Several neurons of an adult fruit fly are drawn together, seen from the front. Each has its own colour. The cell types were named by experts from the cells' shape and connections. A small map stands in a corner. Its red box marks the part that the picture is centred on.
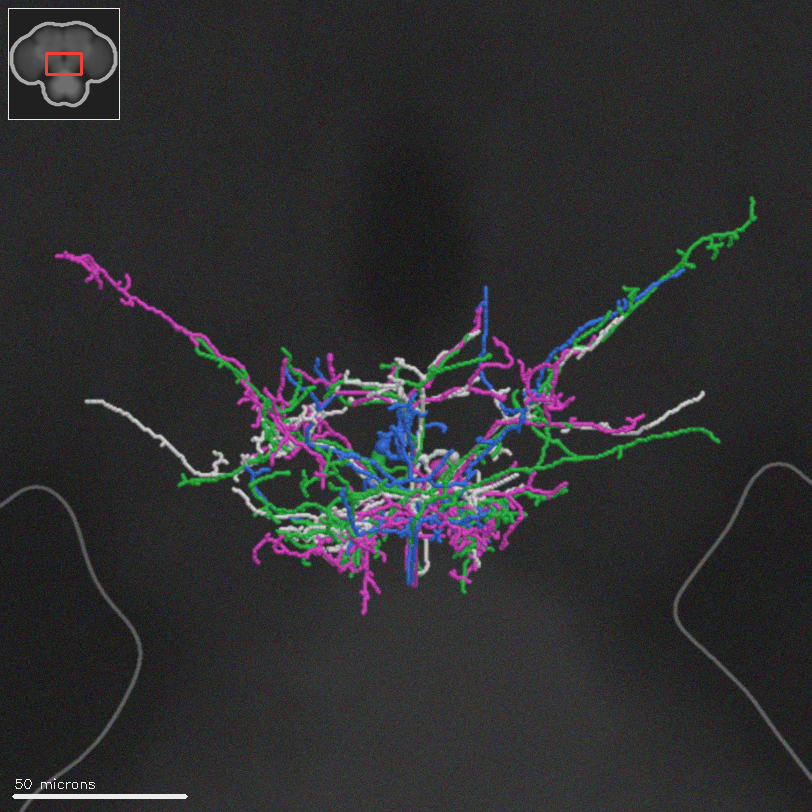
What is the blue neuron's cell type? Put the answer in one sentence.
The cell type is GNG603.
